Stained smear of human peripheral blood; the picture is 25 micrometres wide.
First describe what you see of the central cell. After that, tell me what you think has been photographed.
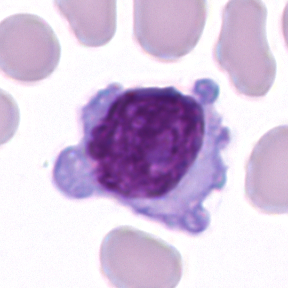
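A single nucleus, rounded-oval and without lobes, measures about 11 by 9 micrometres. The cytoplasm stains pale bluish-lilac. On the left side of the cell a rounded cytoplasmic bulge sticks out, and a small round bud sits at the upper right edge. The cell is a plasma cell.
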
